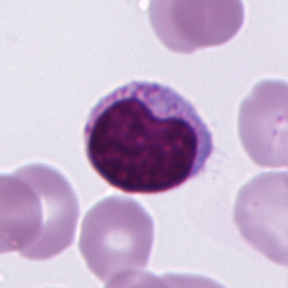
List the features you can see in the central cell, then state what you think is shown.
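Central cell: nucleus notched at upper right, displaced toward lower left. Chromatin dense, coarsely clumped. Cytoplasm pale bluish. Large granular lymphocyte.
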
